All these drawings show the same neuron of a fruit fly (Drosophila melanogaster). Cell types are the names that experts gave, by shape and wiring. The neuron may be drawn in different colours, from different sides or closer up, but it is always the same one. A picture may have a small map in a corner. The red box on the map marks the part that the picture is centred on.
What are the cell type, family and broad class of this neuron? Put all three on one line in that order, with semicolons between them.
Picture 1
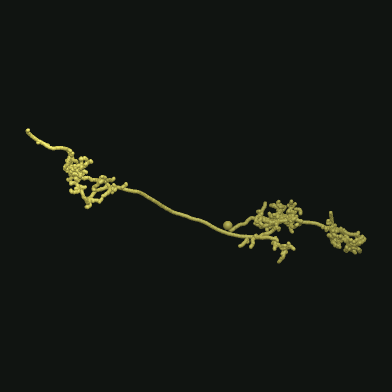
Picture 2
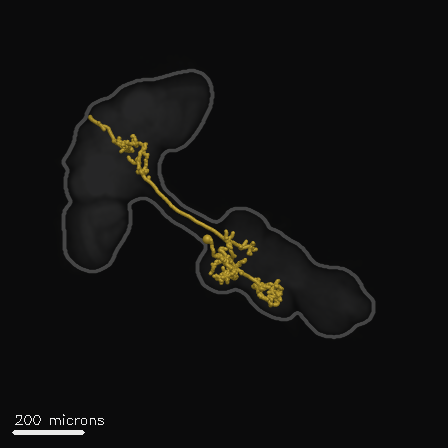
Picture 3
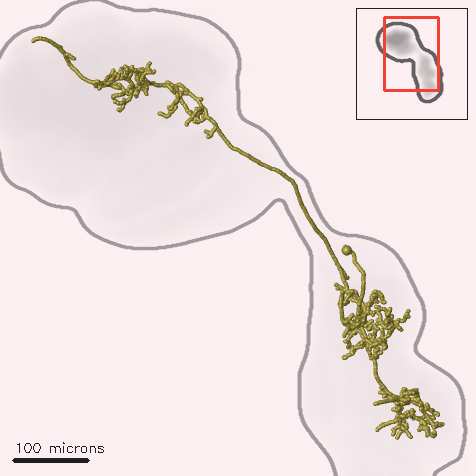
AN08B027; hemilineage 08B; ascending neuron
